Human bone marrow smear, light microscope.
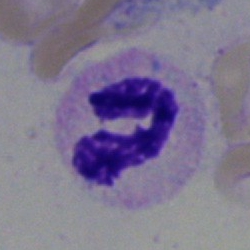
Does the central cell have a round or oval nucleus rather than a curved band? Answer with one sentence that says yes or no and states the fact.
No, its nucleus is not round or oval; it is a lobeless curved band.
